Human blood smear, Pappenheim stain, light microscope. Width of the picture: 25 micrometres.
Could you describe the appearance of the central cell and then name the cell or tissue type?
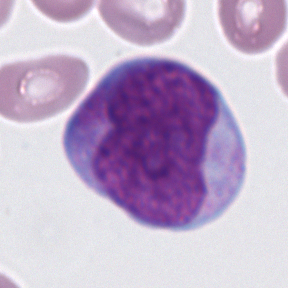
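Look first at the chromatin: it is fine and lacy, not coarsely clumped. Now the cytoplasm, which is pale greyish blue, with no coarse granules and no vacuoles. This central cell is an atypical promyelocyte.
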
